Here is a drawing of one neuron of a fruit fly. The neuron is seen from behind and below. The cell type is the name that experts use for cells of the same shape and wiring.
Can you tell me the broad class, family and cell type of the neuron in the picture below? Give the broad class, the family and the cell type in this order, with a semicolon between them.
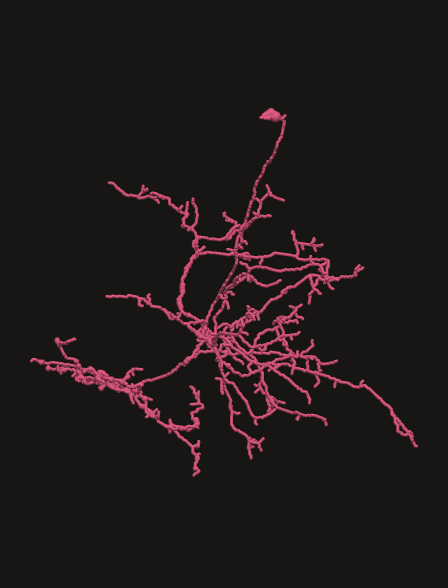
central-brain intrinsic neuron; hemilineage SMPpv2_ventral; LAL303m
